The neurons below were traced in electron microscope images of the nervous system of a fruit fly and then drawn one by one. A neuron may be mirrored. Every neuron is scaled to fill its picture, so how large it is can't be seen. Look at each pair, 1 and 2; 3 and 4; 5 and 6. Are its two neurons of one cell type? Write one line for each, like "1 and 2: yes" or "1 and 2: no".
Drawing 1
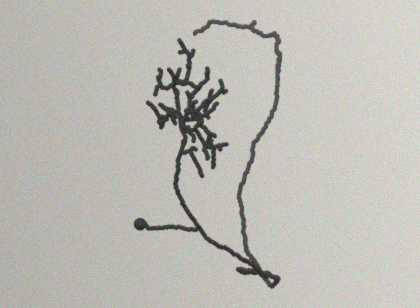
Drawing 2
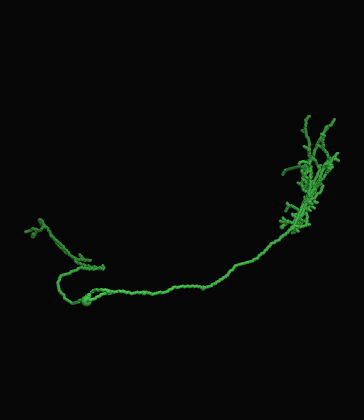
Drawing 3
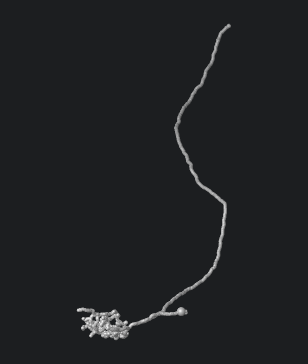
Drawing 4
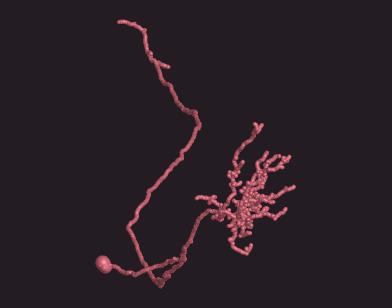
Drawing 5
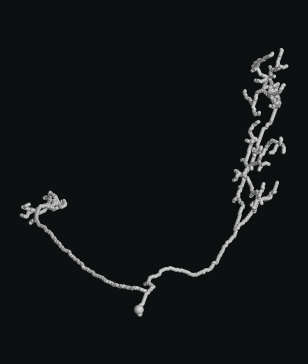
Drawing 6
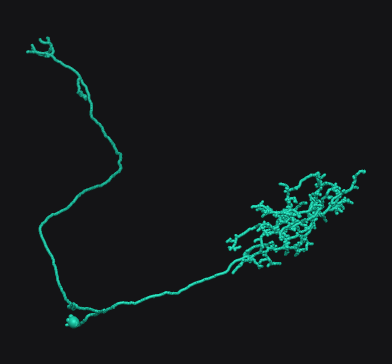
1 and 2: yes
3 and 4: yes
5 and 6: no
